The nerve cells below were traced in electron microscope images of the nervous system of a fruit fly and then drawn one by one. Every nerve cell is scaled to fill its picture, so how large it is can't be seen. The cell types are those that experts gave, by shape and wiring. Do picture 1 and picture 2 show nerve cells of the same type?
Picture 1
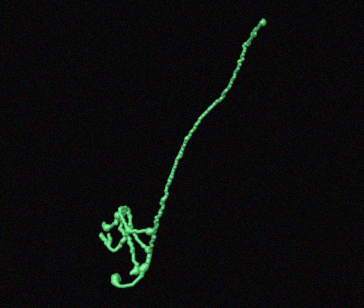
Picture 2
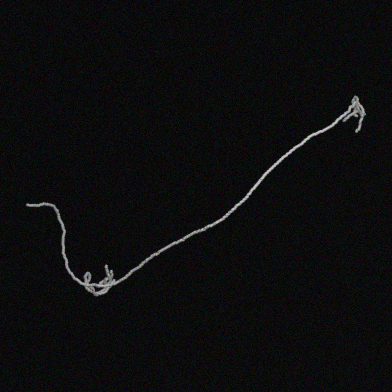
no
